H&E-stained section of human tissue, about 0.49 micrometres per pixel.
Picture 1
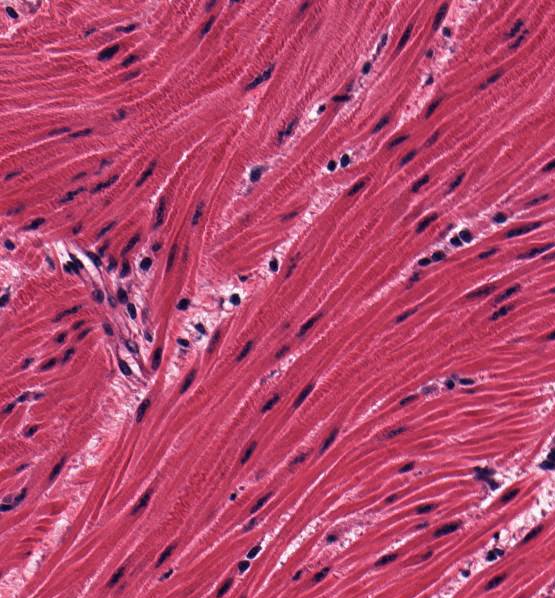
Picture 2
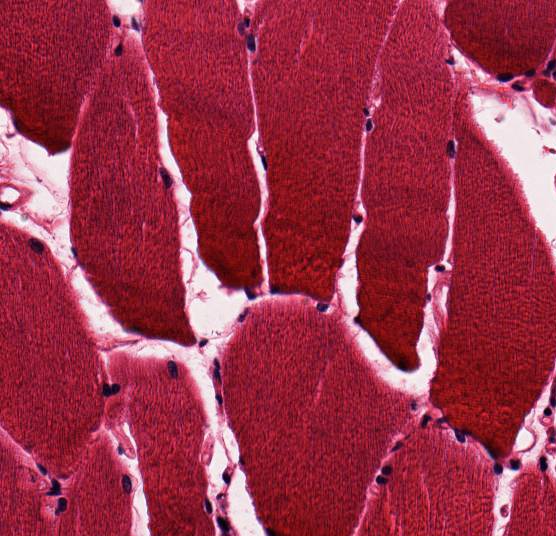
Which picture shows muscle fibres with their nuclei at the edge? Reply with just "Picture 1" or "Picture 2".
Picture 2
